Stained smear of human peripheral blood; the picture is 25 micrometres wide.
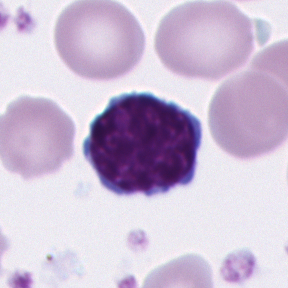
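Typical lymphocyte at the centre of a stained human peripheral blood smear. Checking the outline first, it is roughly round with a slightly bumpy edge, and the cell is about 10 micrometres across. Next, the nucleus is round with no clear indentation, about 9 micrometres across, and fills about 90% of the cell's area. Its chromatin is dark purple and coarsely clumped. Last, the visible cytoplasm is blue.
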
